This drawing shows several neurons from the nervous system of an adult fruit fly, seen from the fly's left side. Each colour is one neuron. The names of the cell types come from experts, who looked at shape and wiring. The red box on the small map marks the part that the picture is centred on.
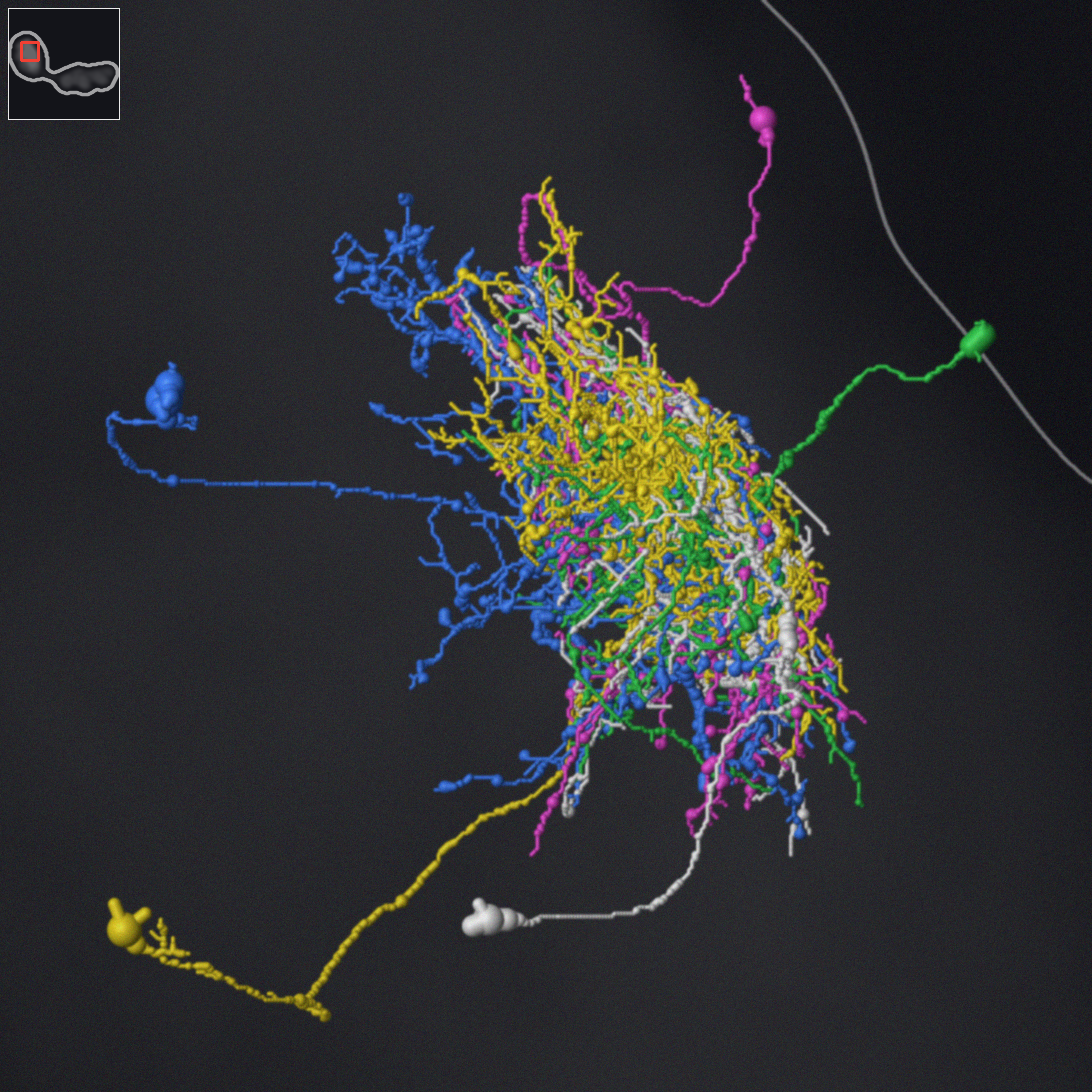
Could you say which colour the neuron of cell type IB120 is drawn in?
white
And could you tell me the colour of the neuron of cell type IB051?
green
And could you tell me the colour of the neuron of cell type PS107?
magenta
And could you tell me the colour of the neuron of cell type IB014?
yellow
